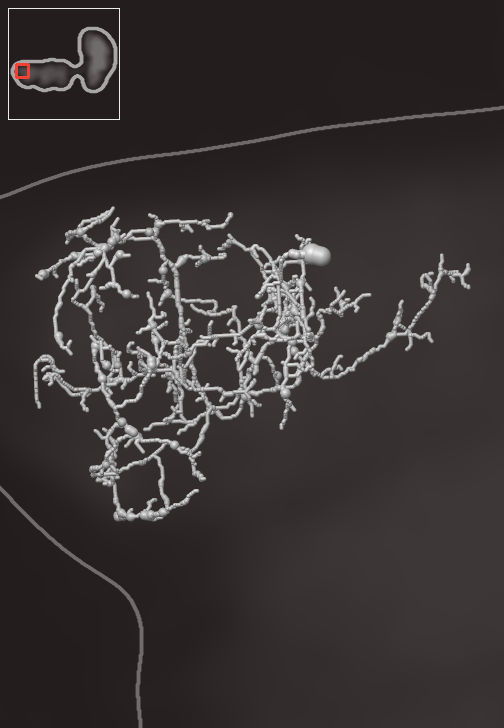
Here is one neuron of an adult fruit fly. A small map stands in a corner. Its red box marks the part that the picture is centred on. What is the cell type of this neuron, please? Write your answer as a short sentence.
The cell type is INXXX382_b.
